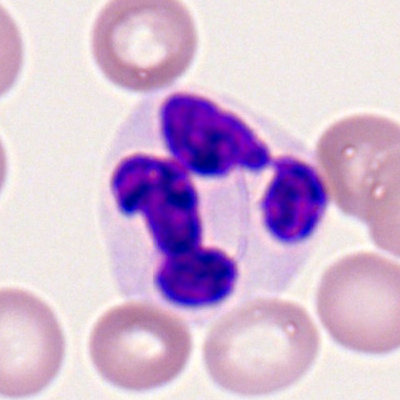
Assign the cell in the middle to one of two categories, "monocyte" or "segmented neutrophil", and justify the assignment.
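This is a segmented neutrophil. Its nucleus is divided into more than two separate lobes, spread around a central patch of pale cytoplasm.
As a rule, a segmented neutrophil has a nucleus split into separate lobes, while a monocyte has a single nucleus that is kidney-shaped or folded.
The cytoplasm is plentiful and pale pinkish-lilac.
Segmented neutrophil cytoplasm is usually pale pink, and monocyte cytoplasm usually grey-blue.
The chromatin is dark purple and coarsely clumped.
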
